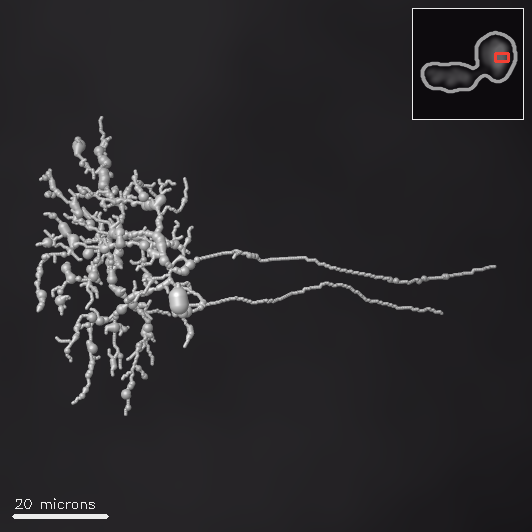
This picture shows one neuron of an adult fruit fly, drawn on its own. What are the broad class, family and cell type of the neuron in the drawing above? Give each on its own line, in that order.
optic-lobe intrinsic neuron
Lawf
Lawf1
